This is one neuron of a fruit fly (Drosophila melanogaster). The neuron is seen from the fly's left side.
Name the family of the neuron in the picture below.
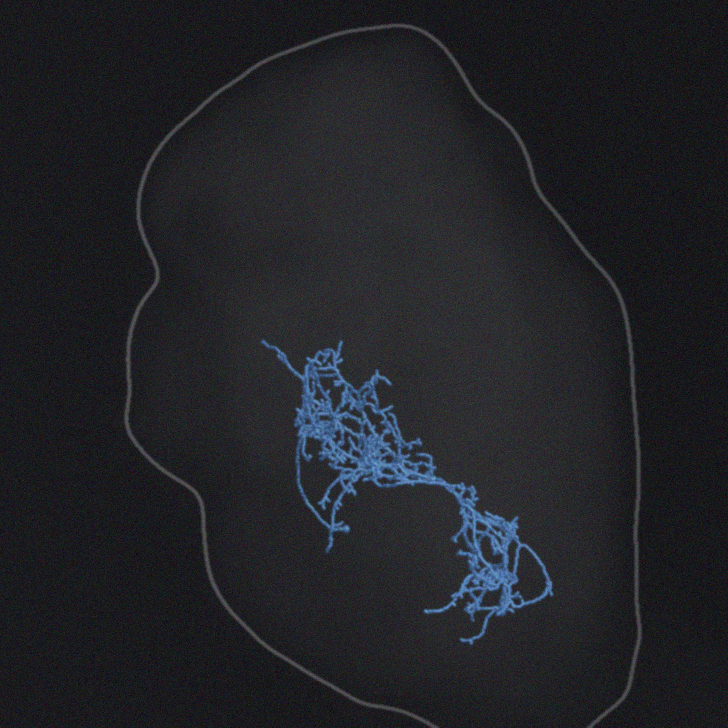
hemilineage WEDa2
